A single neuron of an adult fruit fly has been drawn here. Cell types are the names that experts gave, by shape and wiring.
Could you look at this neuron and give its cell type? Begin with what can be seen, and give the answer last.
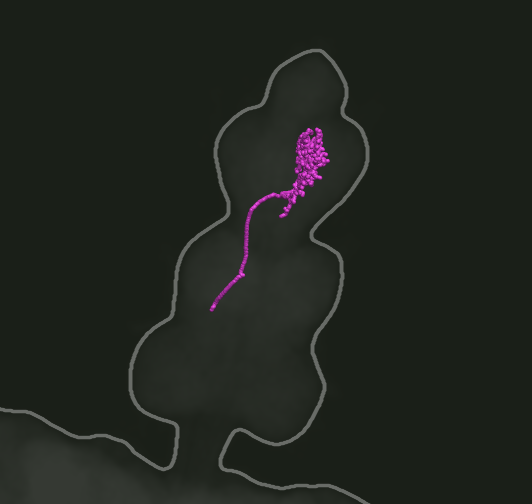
As drawn here it is taller than it is wide. Its broad class is nerve-cord intrinsic neuron. It is of cell type IN23B047.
